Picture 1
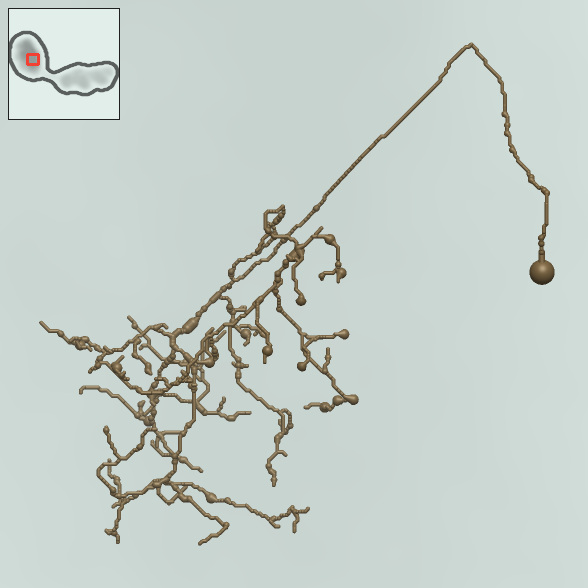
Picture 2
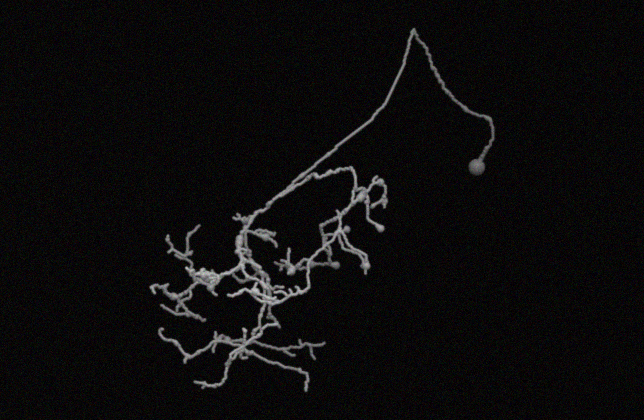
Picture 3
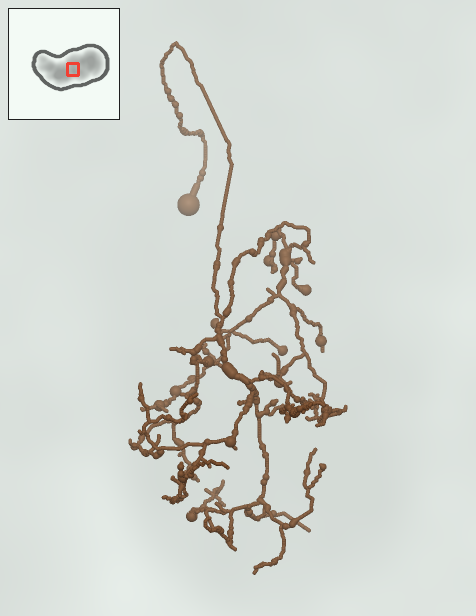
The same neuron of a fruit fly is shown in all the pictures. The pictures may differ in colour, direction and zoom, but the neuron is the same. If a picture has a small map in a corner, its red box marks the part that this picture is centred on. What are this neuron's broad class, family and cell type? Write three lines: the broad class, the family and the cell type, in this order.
central-brain intrinsic neuron
hemilineage DM5_ventral
WED162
